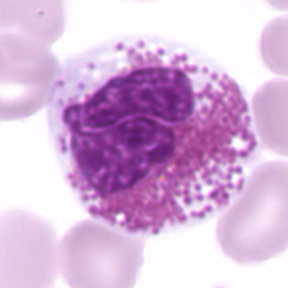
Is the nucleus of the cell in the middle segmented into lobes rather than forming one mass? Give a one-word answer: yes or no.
Yes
